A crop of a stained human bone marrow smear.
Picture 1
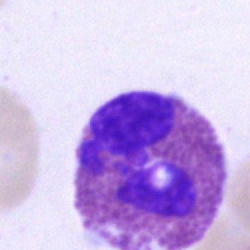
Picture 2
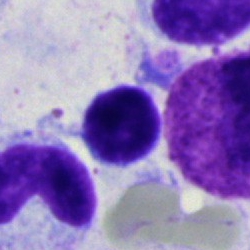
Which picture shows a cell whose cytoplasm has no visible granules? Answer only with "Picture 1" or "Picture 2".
Picture 2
